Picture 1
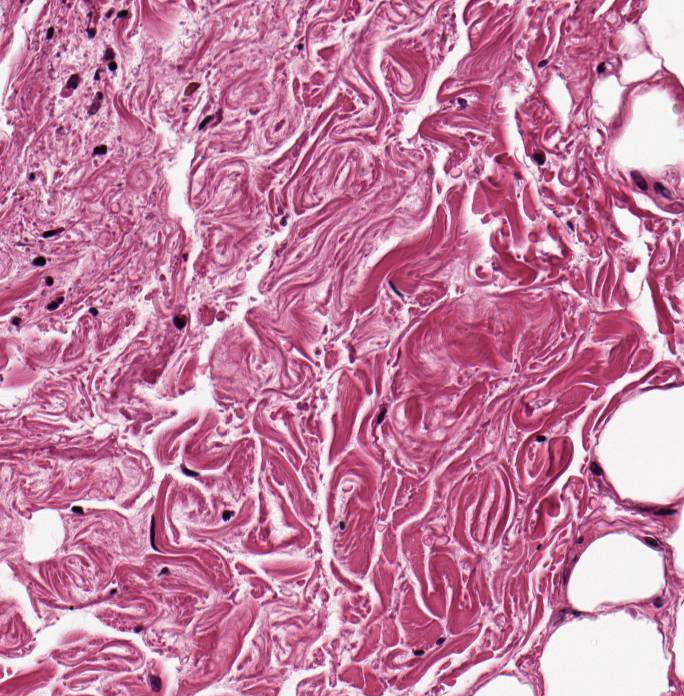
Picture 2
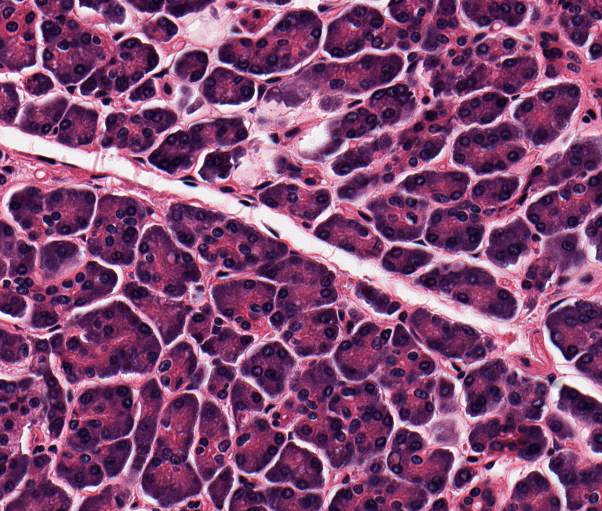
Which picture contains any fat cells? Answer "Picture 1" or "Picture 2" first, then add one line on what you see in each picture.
Picture 1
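In picture 1: Empty-looking rounded fat cells with thin walls lie mainly along the right edge of the field.
In picture 2: No fat cells are seen anywhere in the field.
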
